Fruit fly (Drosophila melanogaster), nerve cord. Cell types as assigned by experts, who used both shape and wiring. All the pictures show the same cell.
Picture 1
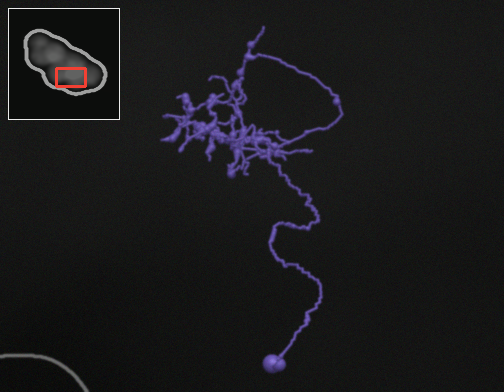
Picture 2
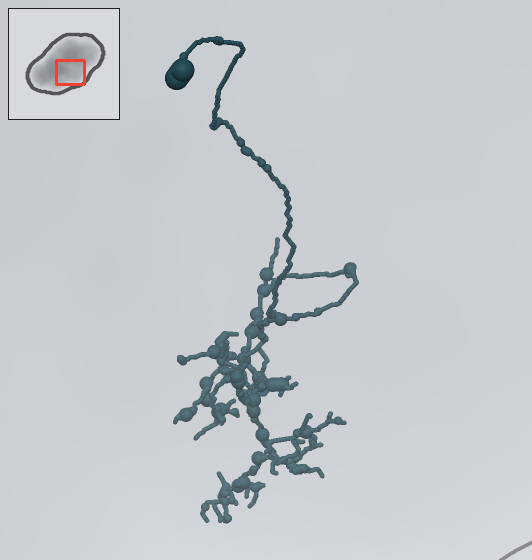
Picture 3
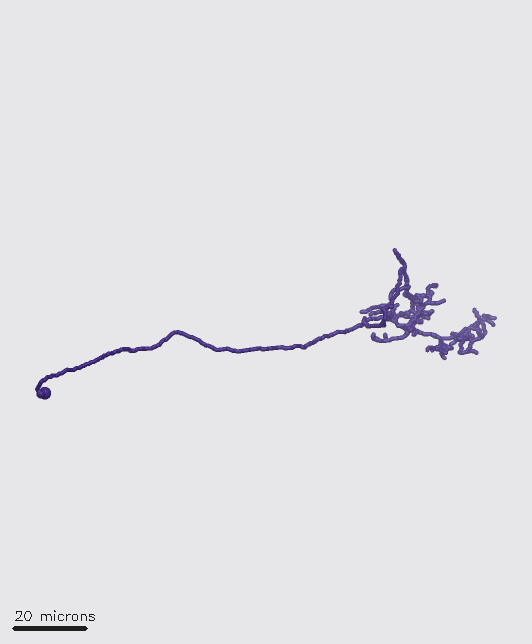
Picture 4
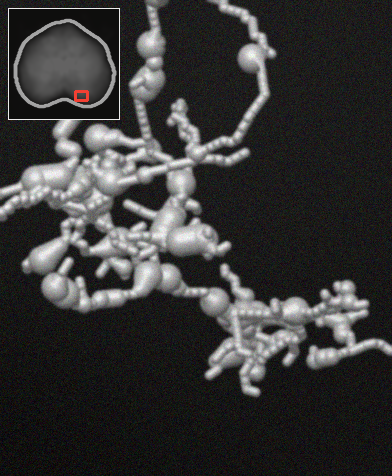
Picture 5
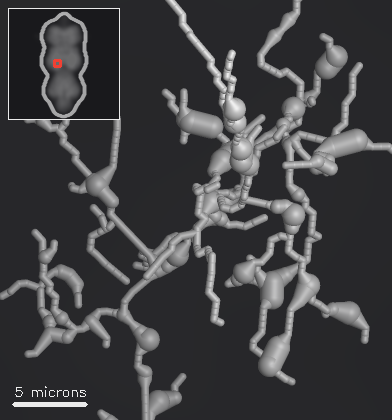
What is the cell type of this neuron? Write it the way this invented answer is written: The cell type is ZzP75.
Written: The cell type is IN14A107.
